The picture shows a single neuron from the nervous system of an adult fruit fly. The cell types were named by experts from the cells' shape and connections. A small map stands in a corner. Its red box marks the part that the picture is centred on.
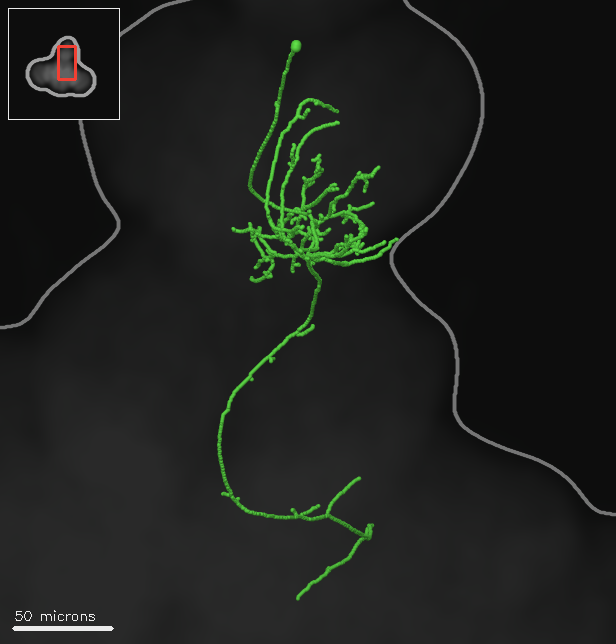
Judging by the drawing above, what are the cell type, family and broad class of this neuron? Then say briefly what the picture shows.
The cell type is IN12B042. The family is hemilineage 12B. Its broad class is nerve-cord intrinsic neuron. The cell body can be seen at the top of the picture. From top to bottom in the picture it spans about 300 microns. The picture shows dozens of branch ends.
